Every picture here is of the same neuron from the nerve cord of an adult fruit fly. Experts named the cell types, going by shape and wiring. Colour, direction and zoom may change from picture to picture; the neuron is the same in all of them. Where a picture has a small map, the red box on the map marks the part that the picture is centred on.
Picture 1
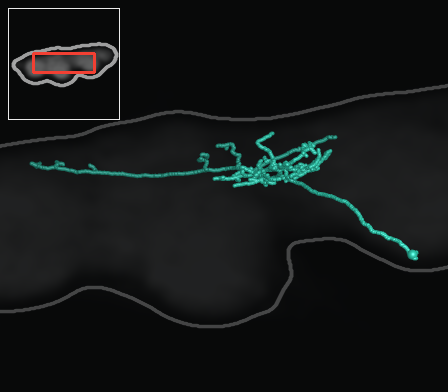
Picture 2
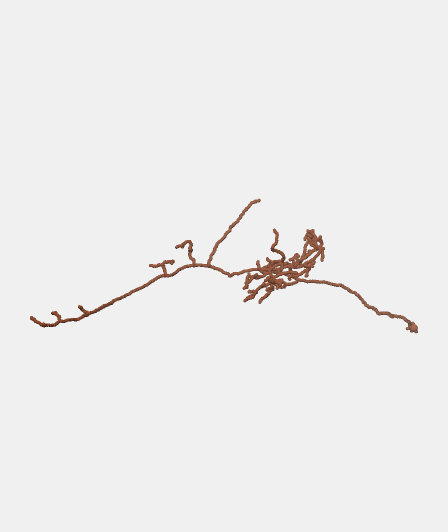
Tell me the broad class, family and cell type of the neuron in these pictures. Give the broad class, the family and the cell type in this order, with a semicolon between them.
nerve-cord intrinsic neuron; hemilineage 08B; IN08B093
